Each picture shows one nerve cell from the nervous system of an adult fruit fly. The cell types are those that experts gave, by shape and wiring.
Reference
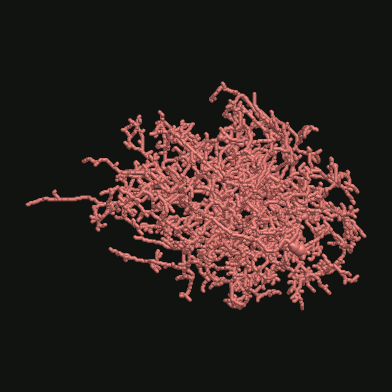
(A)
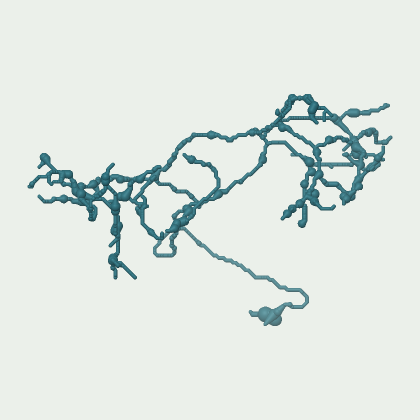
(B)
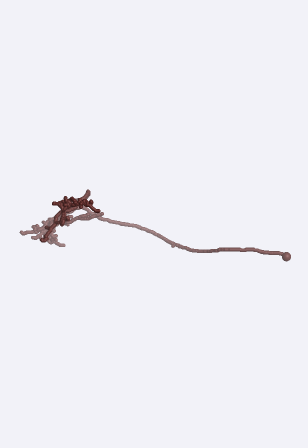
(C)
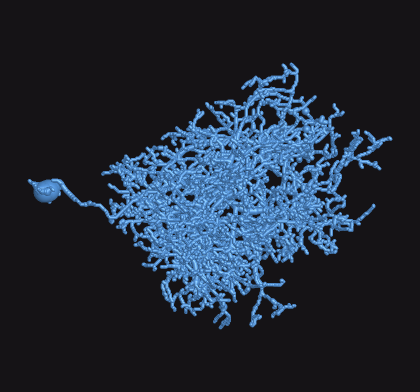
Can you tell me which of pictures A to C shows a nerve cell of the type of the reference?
C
